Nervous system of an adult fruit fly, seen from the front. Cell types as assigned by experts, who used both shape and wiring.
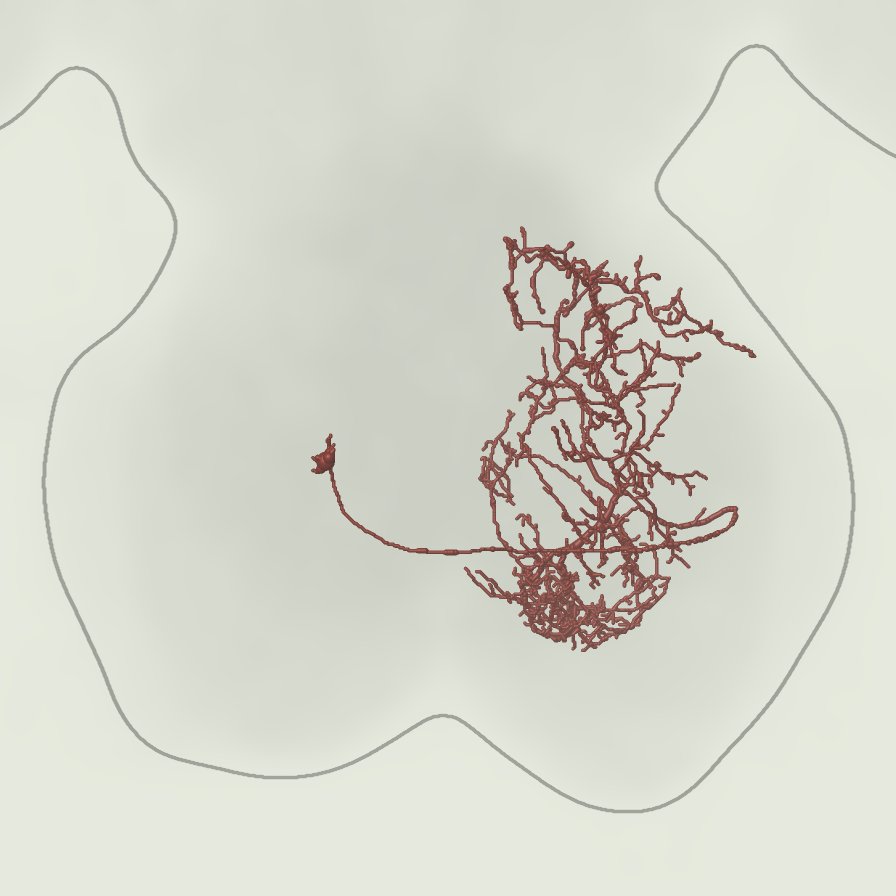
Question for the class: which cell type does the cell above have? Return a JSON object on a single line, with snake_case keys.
{"cell_type": "IN01A011"}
